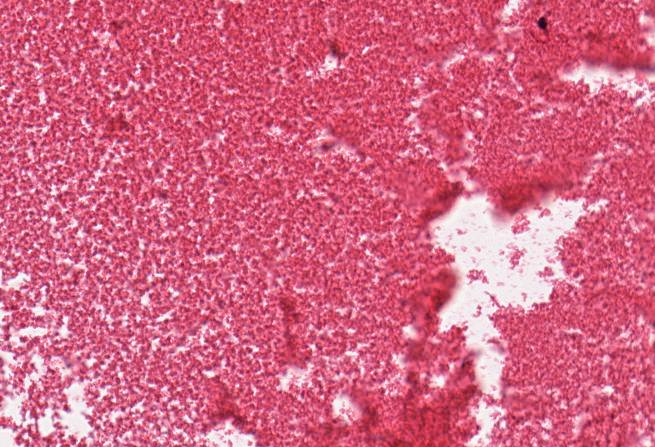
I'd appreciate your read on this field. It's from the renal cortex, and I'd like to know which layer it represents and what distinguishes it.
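This is blood in a vessel or clot. Red blood cells, small bright pink-red bodies without nuclei, are densely packed across nearly the whole field.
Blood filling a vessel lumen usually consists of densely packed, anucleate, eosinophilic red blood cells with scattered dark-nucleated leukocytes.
Nucleated cells are very scarce among them.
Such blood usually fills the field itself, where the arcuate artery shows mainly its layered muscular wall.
You will find no vessel wall, fibrous stroma or fat here.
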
